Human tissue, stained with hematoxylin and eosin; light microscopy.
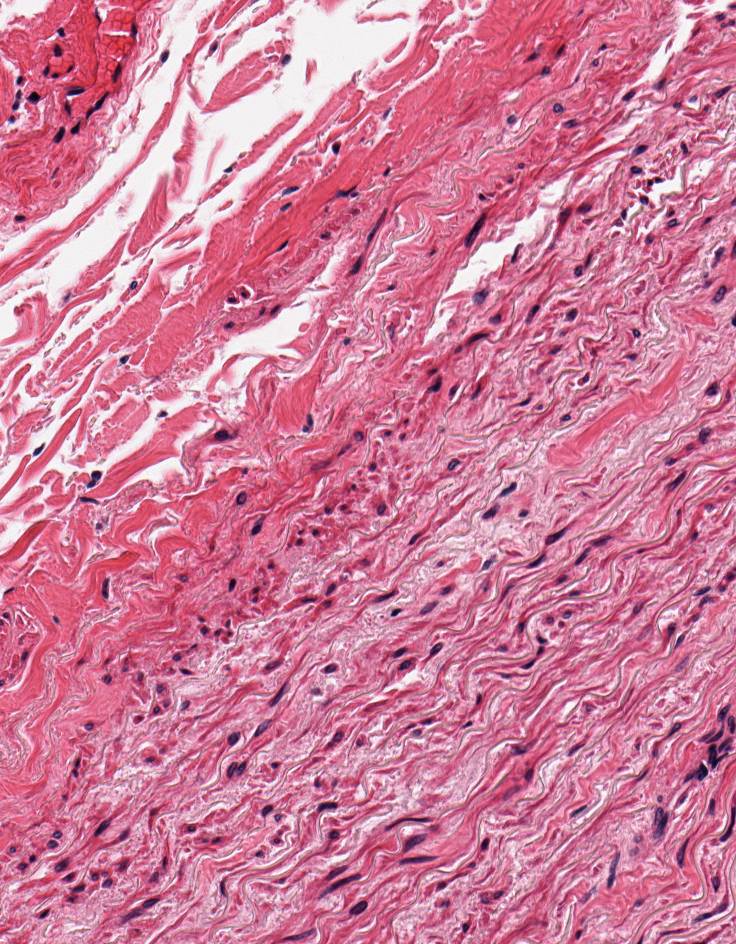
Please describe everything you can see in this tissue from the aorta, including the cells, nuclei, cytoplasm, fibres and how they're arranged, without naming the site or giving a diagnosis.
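Look first at the upper left, where thick, deeply eosinophilic collagen bundles sit. Throughout the field you'll find scattered dark, elongated spindle-shaped nuclei lying parallel to the fibres, with little or no distinct cytoplasm around them. Notice, too, that there's no epithelium anywhere.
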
